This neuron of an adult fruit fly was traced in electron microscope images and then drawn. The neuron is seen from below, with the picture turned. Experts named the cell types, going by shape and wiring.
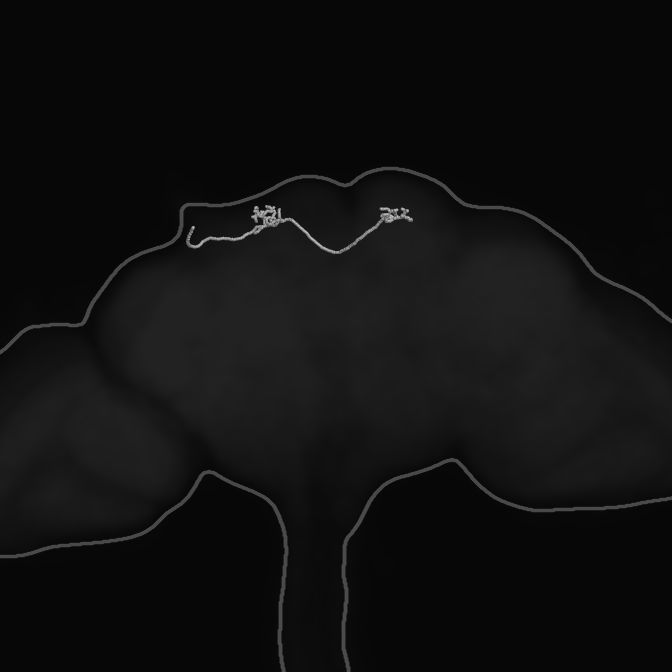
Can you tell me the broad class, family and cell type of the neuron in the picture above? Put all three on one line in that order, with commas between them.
sensory neuron entering the brain, class olfactory, ORN_D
